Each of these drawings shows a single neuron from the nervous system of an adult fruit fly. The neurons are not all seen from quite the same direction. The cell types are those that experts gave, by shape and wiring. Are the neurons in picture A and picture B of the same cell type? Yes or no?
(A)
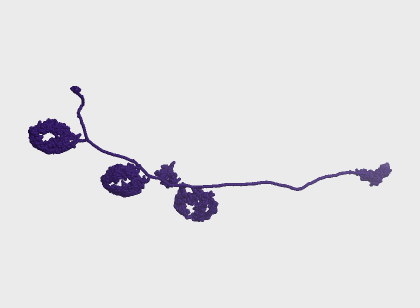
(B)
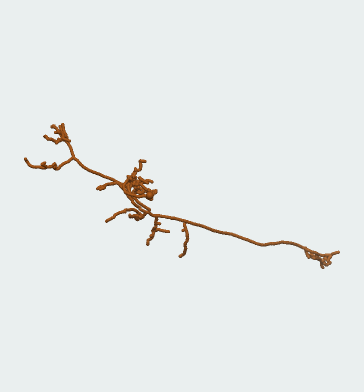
no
